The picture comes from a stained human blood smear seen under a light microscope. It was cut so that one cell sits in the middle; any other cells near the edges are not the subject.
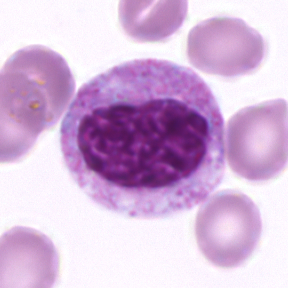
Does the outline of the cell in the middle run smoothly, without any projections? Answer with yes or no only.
Yes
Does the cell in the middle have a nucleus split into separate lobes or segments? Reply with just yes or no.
No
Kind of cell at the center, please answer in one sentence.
The centered cell in this crop is a metamyelocyte.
